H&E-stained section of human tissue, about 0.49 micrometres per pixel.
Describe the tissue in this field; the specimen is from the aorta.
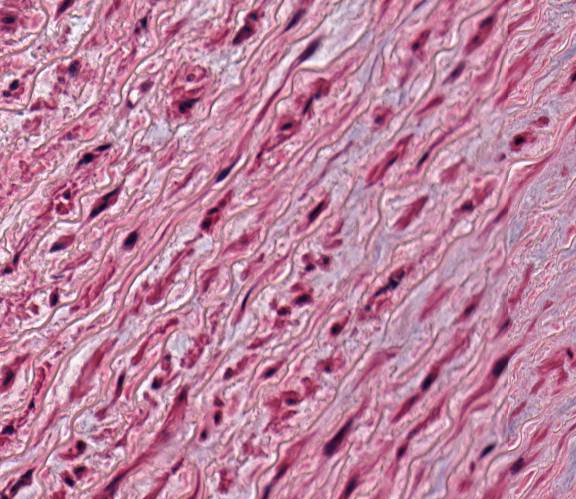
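On arrangement, fibres and cells run in parallel bands diagonally from lower left to upper right across the field. The pink fibres are wavy rather than straight. On nuclei, most are elongated spindle shapes parallel to the fibres. Finally, no fat cells are present.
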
